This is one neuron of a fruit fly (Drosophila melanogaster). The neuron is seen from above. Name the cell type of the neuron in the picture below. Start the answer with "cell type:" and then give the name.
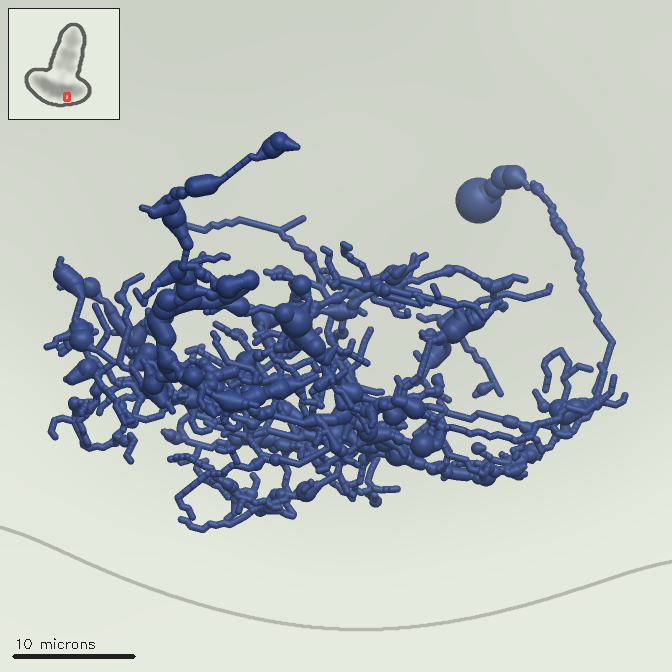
cell type: AVLP365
